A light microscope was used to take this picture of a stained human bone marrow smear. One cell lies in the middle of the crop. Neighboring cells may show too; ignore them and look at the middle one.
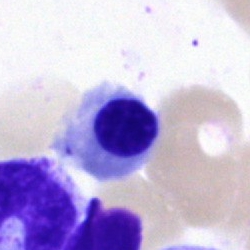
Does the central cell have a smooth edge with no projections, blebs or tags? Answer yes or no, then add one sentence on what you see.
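No. The cell outline is irregular and frayed on the left side.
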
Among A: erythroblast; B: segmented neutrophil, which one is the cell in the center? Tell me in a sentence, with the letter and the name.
The cell centered in the crop is an erythroblast, making option A the correct pick.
